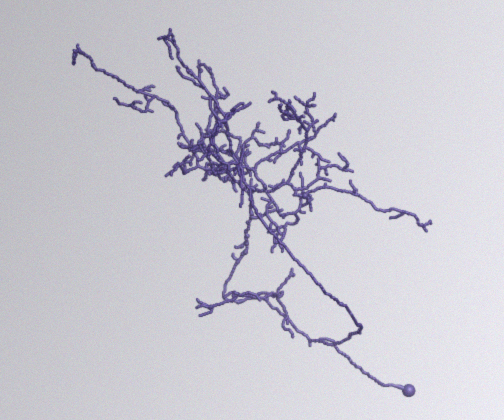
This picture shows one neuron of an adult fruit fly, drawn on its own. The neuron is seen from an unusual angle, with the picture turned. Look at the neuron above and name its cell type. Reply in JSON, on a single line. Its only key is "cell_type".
{"cell_type": "CL104"}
